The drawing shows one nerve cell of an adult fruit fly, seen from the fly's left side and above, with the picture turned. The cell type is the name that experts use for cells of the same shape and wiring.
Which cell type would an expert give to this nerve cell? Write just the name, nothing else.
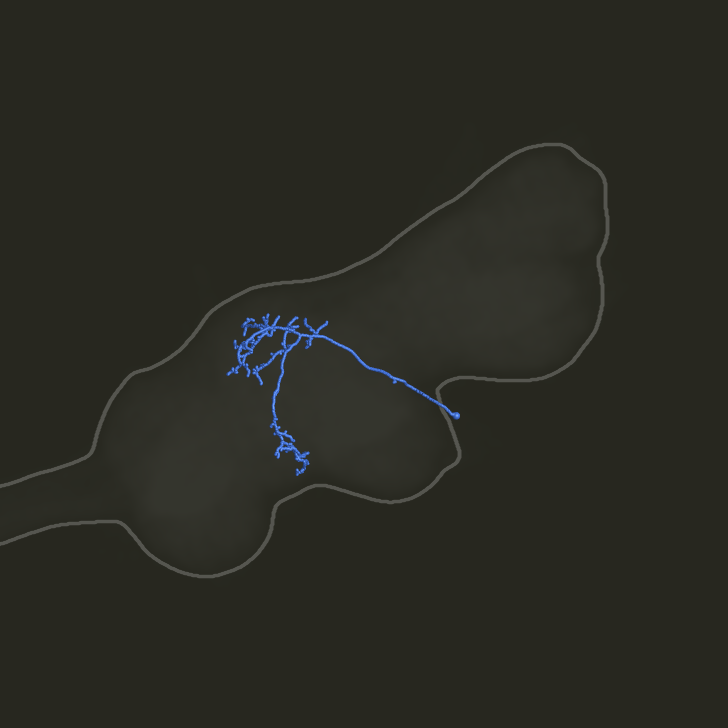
IN03B071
